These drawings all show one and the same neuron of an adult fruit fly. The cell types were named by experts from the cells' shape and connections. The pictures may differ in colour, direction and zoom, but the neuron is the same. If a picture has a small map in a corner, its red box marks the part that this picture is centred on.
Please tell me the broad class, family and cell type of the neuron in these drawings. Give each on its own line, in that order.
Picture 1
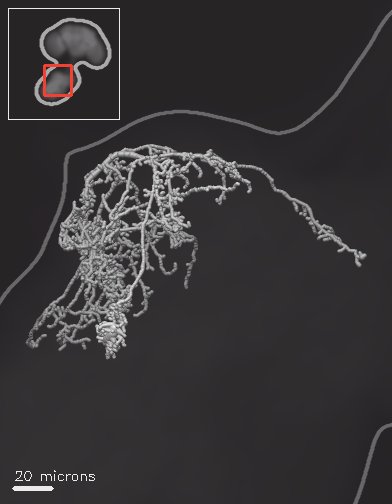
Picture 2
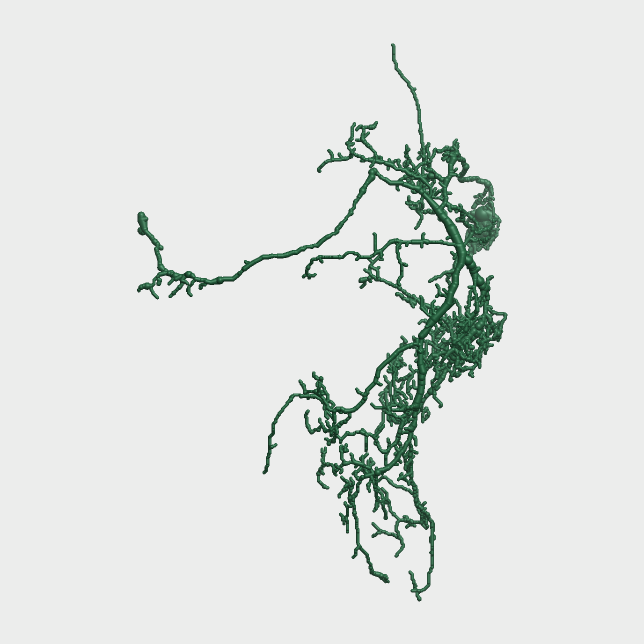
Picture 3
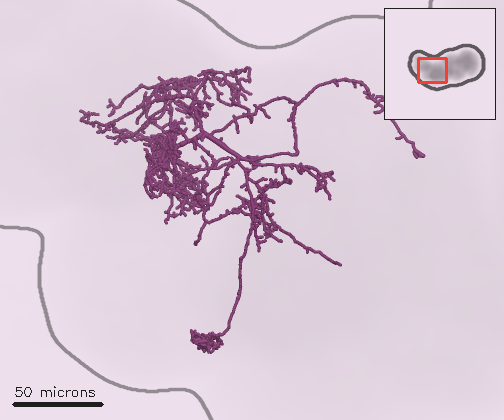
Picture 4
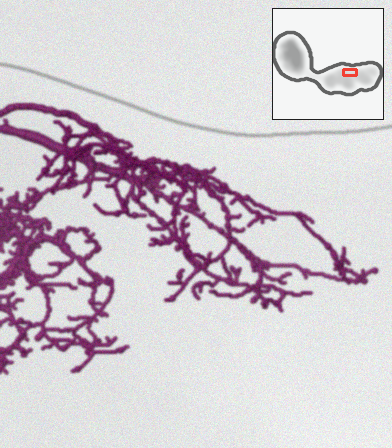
nerve-cord intrinsic neuron
hemilineage 03B
IN03B008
